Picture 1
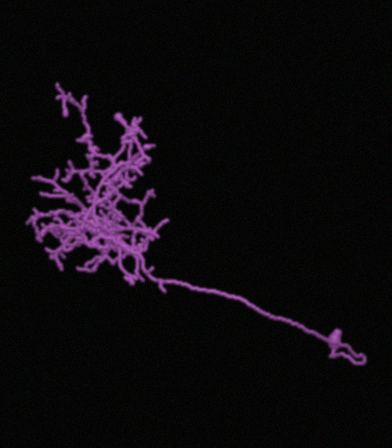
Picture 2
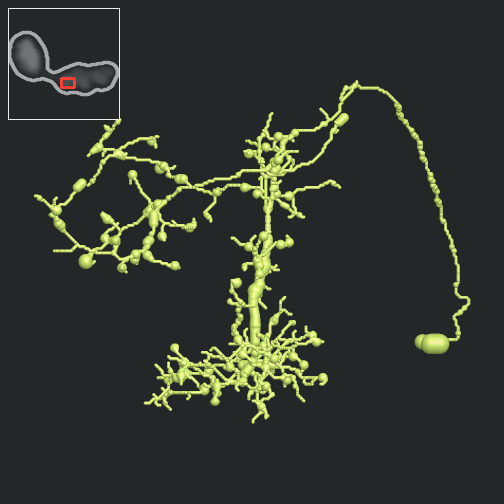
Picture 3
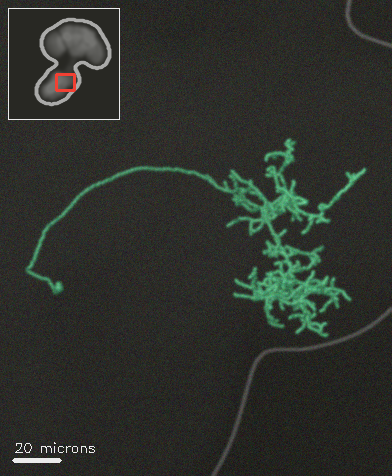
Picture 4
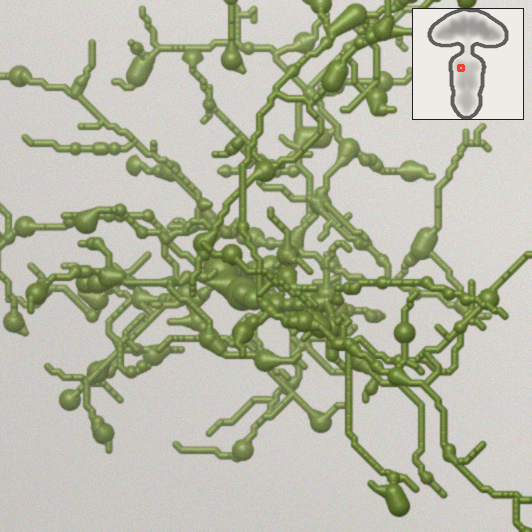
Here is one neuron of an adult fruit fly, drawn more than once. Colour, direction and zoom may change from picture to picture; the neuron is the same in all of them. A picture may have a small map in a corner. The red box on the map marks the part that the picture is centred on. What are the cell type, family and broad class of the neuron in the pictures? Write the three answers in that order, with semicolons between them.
IN12B036; hemilineage 12B; nerve-cord intrinsic neuron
